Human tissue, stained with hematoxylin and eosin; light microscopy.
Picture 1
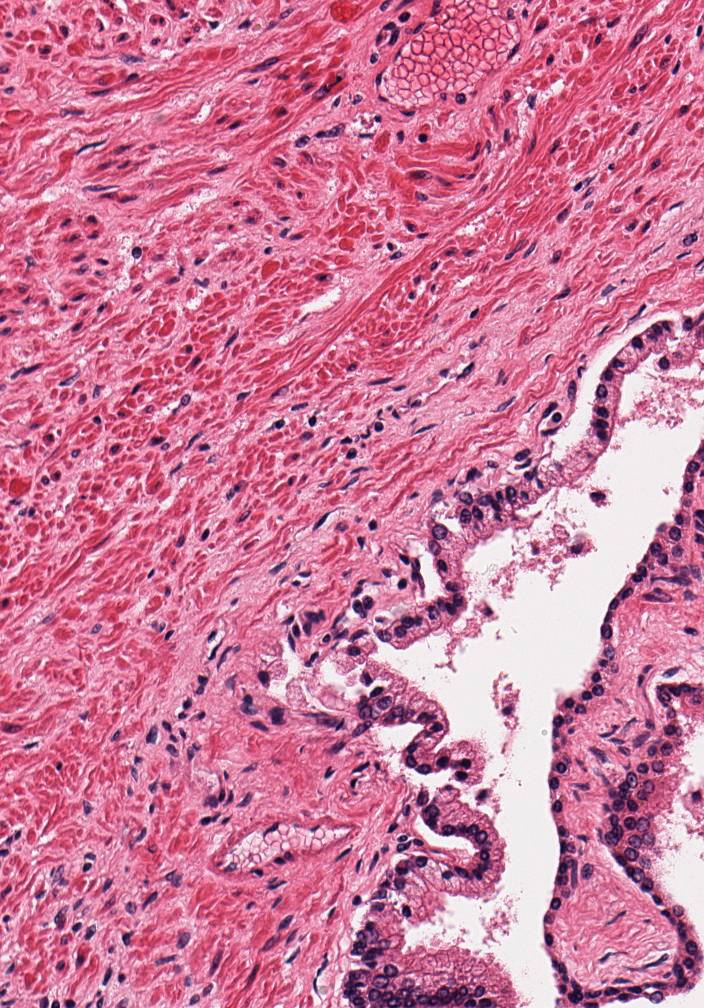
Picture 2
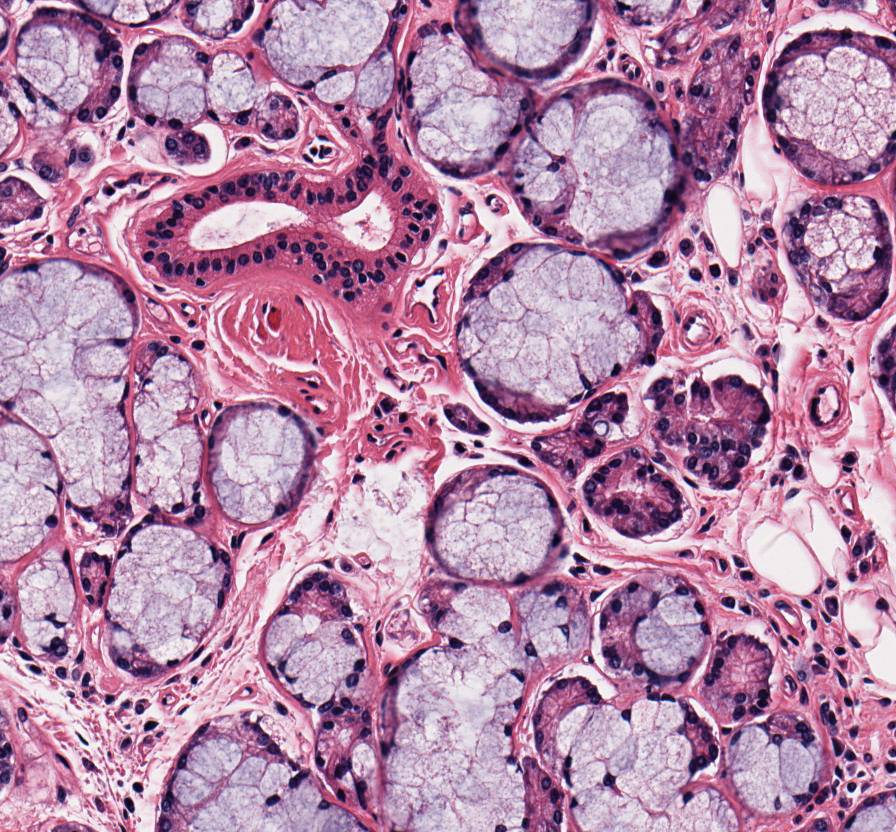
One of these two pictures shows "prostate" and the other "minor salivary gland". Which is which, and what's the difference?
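Prostate appears in picture 1 and minor salivary gland in picture 2. In the prostate the gland lining is thrown into folds that project into the lumen, and its cells have pale pink cytoplasm with small, round, dark nuclei. At the top centre lies a small, sharply outlined cluster of clear cells with a fine pink meshwork. The minor salivary gland is instead packed with rounded mucous acini, separated by thin bands of pink collagen holding scattered small spindle-shaped nuclei. The mucous cells have pale grey-lilac, foamy cytoplasm and dark nuclei flattened against the acinar base; a few acini right of centre have darker purple, granular cytoplasm and round nuclei.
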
